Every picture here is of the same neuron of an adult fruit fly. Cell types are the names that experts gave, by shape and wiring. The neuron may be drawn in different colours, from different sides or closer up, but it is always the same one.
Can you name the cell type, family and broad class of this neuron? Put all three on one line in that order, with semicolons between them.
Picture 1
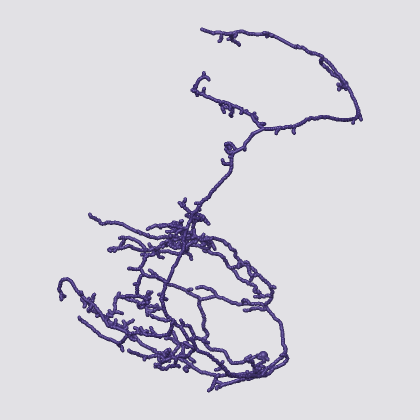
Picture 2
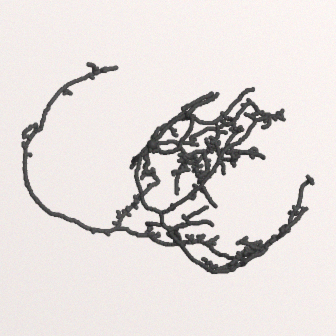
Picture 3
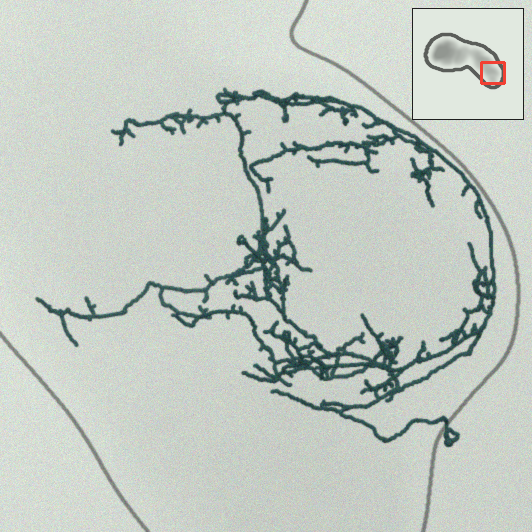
IN19A052; hemilineage 19A; nerve-cord intrinsic neuron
